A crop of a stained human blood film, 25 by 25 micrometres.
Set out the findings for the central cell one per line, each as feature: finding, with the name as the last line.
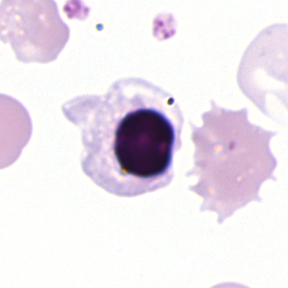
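Outline: irregular, with an angular flap of cytoplasm jutting to the upper left
Nucleus: off-centre, pushed toward the right
Chromatin: very dark purple, densely condensed
Cytoplasm: plenty of it, more of the cell than the nucleus takes
Name: normoblast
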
